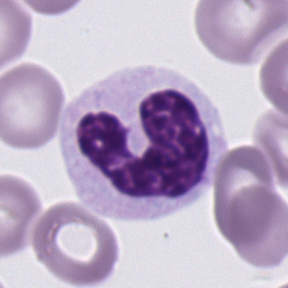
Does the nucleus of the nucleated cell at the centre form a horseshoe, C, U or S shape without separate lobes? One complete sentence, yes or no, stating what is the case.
Yes, the cell has a band-shaped, curved nucleus without separate lobes.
